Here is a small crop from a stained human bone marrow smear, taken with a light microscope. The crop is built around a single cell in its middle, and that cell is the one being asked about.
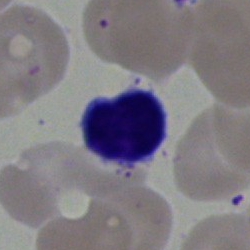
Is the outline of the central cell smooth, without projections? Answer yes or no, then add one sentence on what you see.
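No. The edge of the cell looks slightly ragged rather than smooth.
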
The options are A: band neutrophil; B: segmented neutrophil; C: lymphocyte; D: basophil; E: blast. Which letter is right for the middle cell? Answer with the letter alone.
C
